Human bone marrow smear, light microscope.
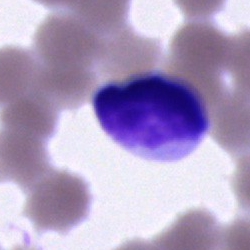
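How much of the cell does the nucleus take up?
Nearly all of it; the cytoplasm is only a narrow pale blue rim along the lower edge.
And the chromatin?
Deep violet-blue, and it looks dense.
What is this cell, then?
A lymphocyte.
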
